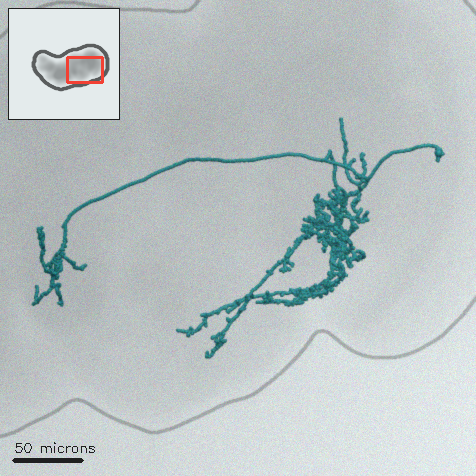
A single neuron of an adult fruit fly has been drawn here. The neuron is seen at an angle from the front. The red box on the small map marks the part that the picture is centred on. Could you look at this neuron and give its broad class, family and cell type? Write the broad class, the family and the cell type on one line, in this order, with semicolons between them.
central-brain intrinsic neuron; hemilineage VLPl&d1_lateral; CB3364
